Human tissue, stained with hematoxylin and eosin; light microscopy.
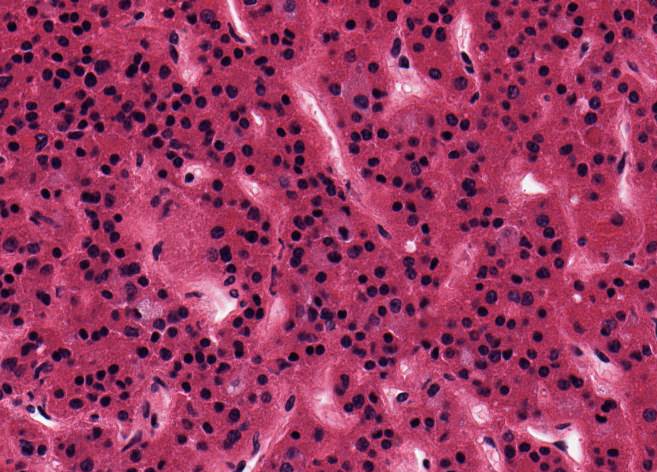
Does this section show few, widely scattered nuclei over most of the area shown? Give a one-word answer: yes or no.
No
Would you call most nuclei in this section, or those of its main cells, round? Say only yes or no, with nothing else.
Yes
